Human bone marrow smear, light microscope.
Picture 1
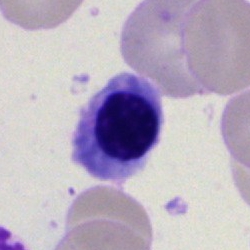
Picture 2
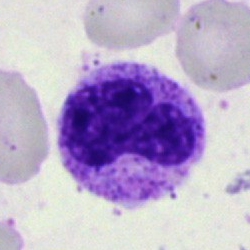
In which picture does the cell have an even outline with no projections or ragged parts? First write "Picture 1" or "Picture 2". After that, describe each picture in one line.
Picture 2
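What picture 1 shows: The left border of the cell is ragged with small bleb-like projections.
What picture 2 shows: The cell outline is roughly round with a smooth edge.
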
